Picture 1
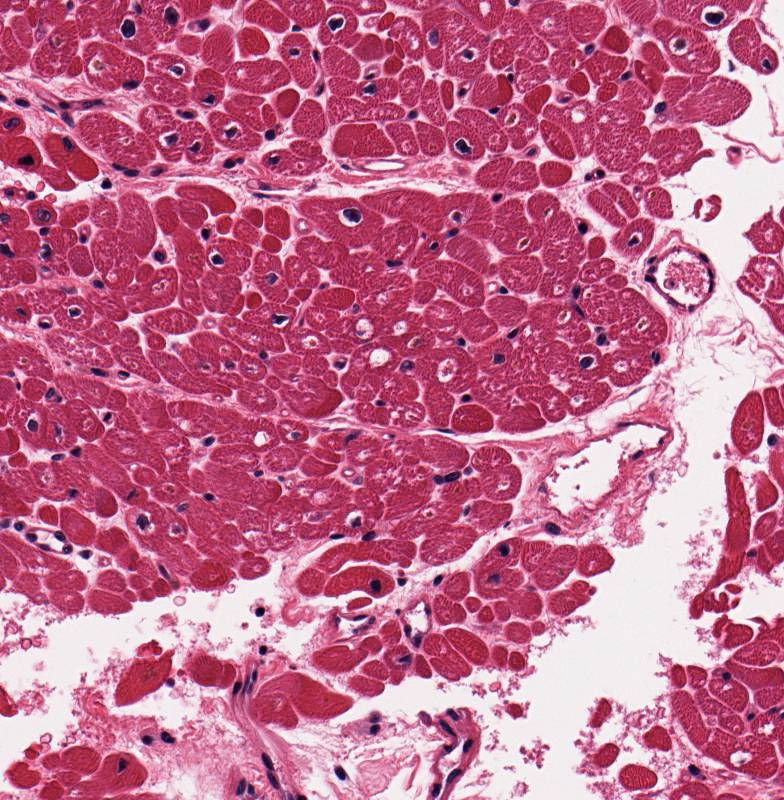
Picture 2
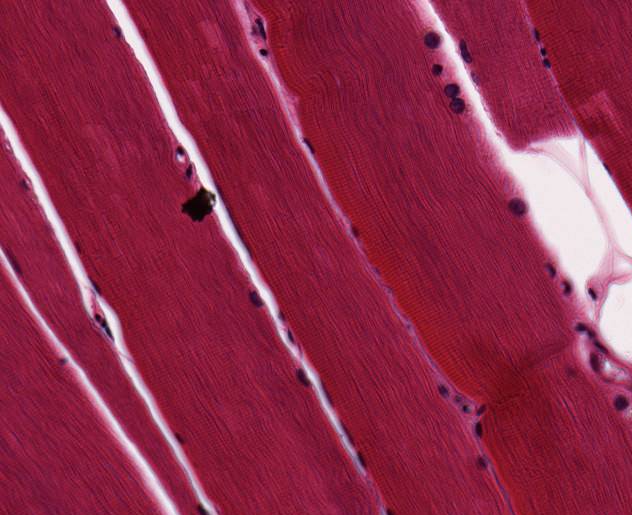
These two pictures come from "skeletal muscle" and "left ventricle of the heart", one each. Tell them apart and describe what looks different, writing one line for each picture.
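Picture 1 is from the left ventricle of the heart. Each fibre profile that shows a nucleus has a single nucleus lying in its centre.
Picture 2 is from the skeletal muscle. The dark, flattened, oval nuclei lie at the edges of the fibres, against the clefts between them.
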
